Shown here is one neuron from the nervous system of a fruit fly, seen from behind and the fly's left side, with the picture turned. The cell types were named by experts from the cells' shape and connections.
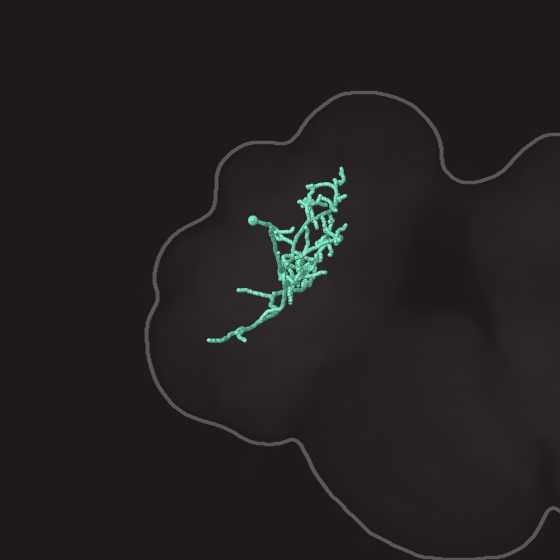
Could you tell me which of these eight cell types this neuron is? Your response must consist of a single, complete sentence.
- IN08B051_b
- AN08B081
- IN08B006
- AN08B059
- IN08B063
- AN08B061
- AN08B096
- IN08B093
Within the cell type IN08B063 sits this neuron.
